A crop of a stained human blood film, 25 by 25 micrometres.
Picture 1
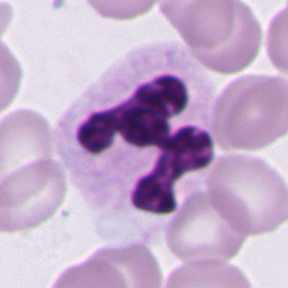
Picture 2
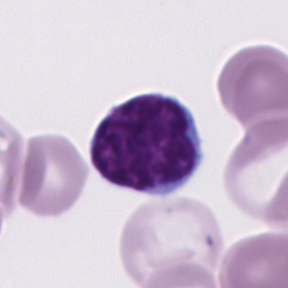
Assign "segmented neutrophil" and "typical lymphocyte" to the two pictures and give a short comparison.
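Picture 1 is the segmented neutrophil; picture 2 is the typical lymphocyte. Shared features: in both cells the chromatin is dark purple and coarsely clumped, no nucleoli can be seen, and the cytoplasm has no vacuoles.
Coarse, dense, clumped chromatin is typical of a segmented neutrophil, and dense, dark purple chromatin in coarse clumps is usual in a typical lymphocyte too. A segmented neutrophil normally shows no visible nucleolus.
Amount of cytoplasm: plentiful in picture 1, but only a thin rim in picture 2, showing mainly along the right and lower edge. Cytoplasm colour: pale pinkish-lilac in picture 1, pale blue in picture 2. Granules: fine, faint lilac ones in picture 1, none visible in picture 2.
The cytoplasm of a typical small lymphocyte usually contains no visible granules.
Outline and surroundings: the lymphocyte is roughly round, while red cells crowd around the neutrophil, several lying against its edge.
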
